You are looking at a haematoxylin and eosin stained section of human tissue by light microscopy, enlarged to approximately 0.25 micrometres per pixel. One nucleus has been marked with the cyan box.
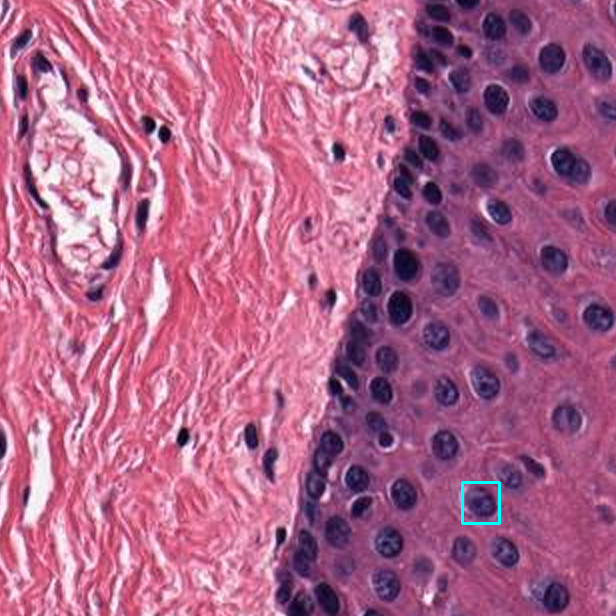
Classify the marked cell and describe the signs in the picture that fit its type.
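The marked cell is a squamous epithelial cell. The nucleus is oval, roughly the same size as the nuclei of the neighbouring cells, and stains dark purple with slightly mottled chromatin. A thin pale clear rim separates part of the nucleus from the cytoplasm, most visibly along its upper-left edge. The cell lies among similar cells with evenly spaced nuclei, several cell layers in from the crowded row of darker nuclei that borders the pink fibrous tissue on the left.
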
